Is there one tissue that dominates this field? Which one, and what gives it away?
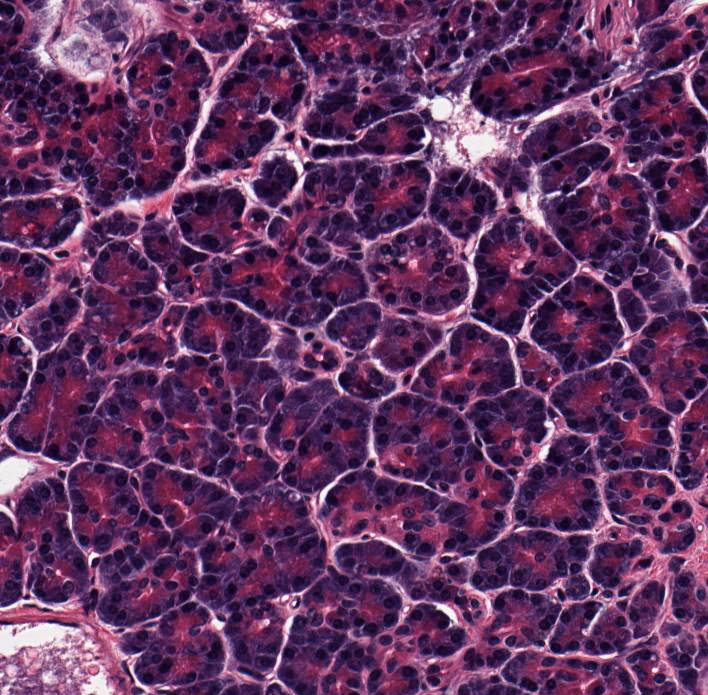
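Exocrine pancreas fills almost the whole field as closely packed rounded acini separated only by thin septa. Each acinus has a single layer of pyramidal cells converging toward a central point, with round dark nuclei at the base near the outer edge. Apical cytoplasm stains deep pink-red, basal cytoplasm purple.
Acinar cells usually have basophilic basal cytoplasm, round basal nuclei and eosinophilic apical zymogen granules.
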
